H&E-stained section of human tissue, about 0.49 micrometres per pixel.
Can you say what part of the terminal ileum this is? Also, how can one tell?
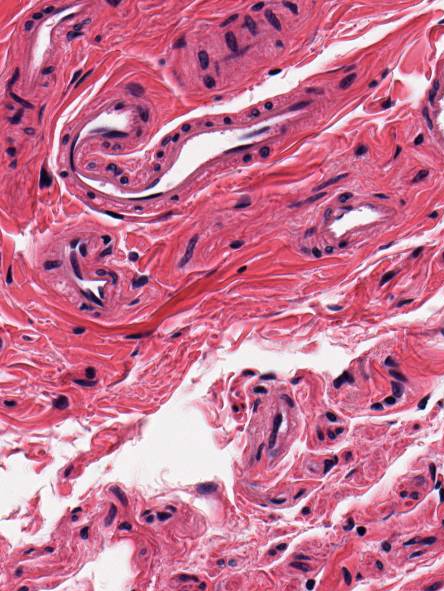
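I'd call this dense connective tissue; dense, pink-staining collagen bundles fill most of the field. In the upper half they run in wavy streams, mostly horizontal to oblique, among dark, elongated, spindle-shaped nuclei.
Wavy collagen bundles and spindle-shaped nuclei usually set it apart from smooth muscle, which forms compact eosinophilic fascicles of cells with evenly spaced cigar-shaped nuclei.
An elongated, curved, thin-walled vessel with an open lumen also crosses the upper part.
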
